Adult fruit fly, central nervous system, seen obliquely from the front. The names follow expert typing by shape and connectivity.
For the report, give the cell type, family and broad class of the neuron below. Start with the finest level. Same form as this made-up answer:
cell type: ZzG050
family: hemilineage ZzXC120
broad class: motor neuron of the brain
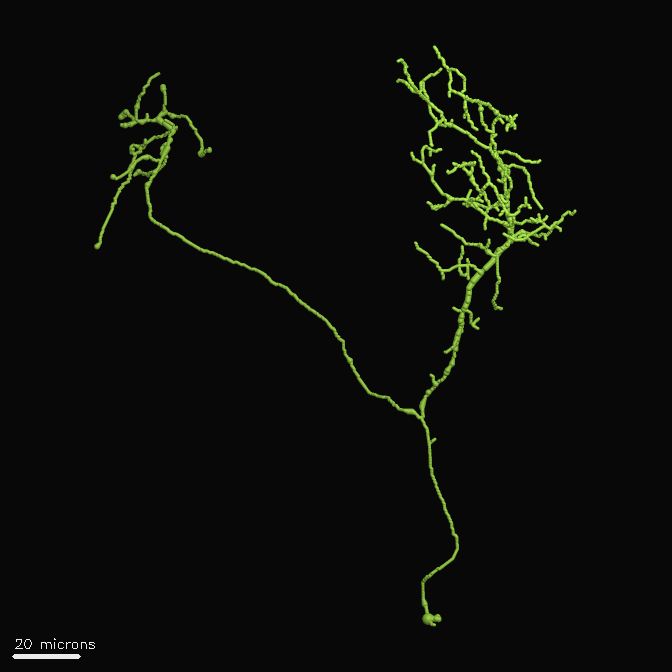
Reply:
cell type: PS338
family: hemilineage LB3
broad class: central-brain intrinsic neuron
